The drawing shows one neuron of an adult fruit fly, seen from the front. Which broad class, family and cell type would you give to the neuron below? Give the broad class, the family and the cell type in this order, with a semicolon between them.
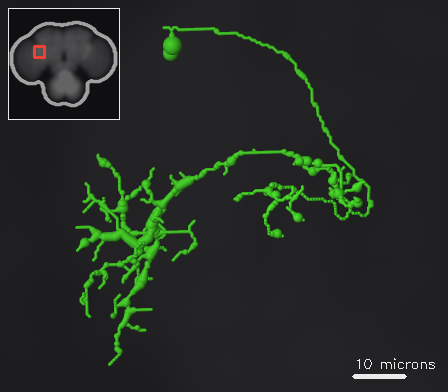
visual projection neuron; hemilineage VPNp2; LC18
